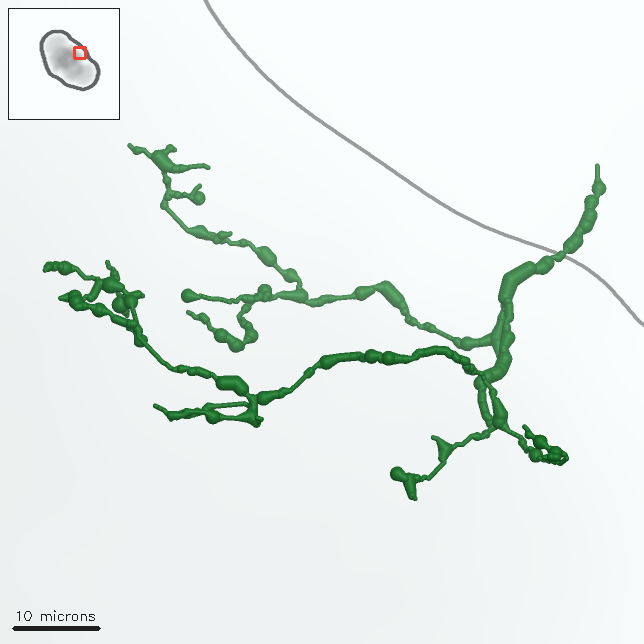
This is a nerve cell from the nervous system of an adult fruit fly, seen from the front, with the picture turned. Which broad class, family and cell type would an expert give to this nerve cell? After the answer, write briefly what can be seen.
Its broad class is sensory neuron entering the brain. The name of its family is class mechanosensory. Its cell type is BM_Taste. No cell body is drawn. From left to right in the picture it spans about 65 microns.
